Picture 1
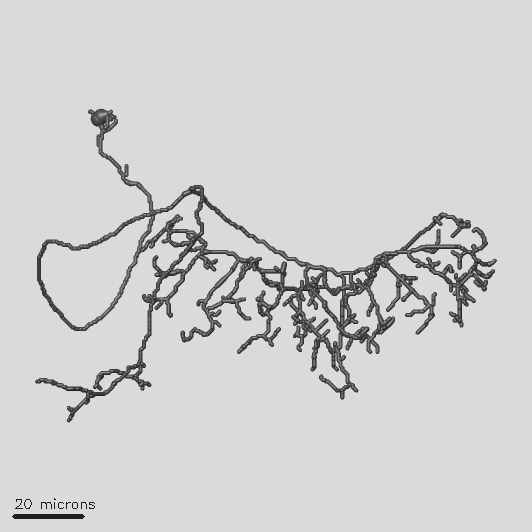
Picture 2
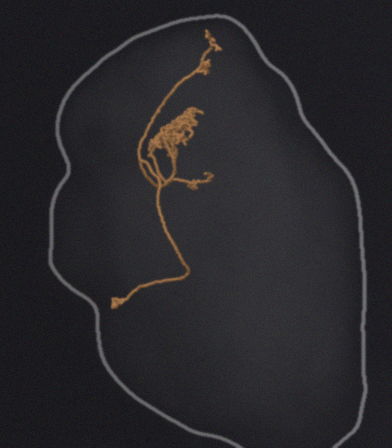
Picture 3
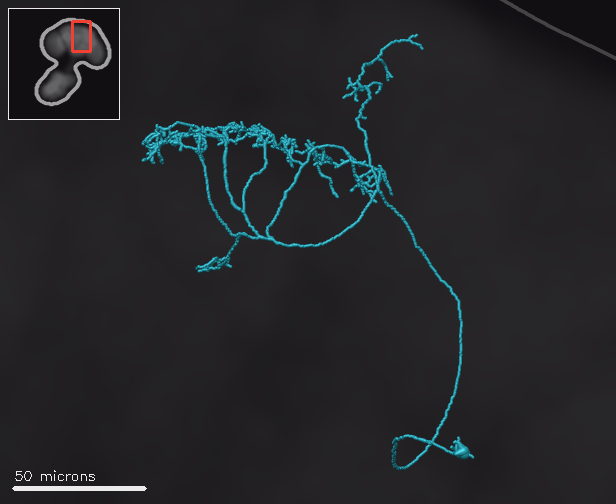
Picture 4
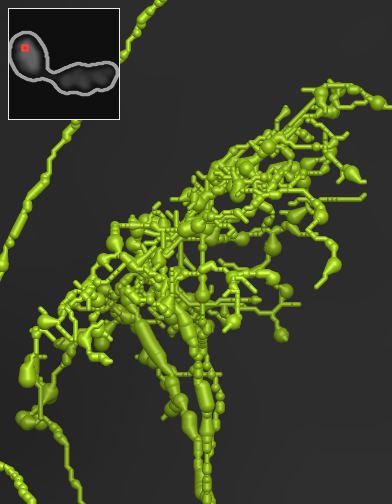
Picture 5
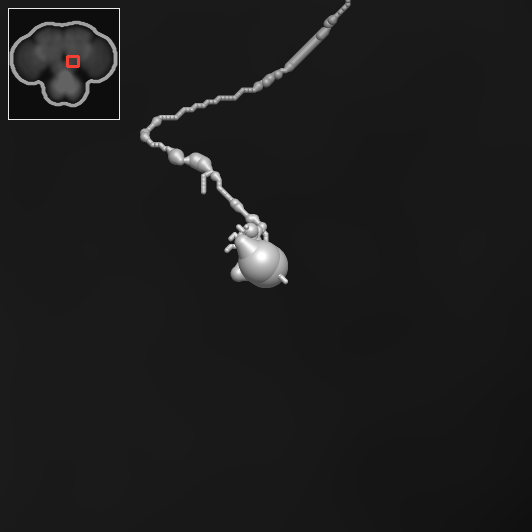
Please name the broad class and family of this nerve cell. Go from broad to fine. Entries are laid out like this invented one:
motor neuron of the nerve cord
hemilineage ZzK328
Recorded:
central-brain intrinsic neuron
hemilineage LALv1_dorsal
